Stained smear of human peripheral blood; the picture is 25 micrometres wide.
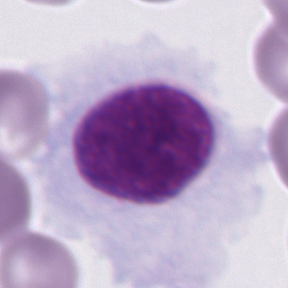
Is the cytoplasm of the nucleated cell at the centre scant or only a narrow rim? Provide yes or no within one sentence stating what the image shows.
No, the cell holds plenty of cytoplasm around the nucleus.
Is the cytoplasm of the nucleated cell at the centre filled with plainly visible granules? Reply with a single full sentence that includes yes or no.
No, the cytoplasm does not hold many granules; none are visible in it.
